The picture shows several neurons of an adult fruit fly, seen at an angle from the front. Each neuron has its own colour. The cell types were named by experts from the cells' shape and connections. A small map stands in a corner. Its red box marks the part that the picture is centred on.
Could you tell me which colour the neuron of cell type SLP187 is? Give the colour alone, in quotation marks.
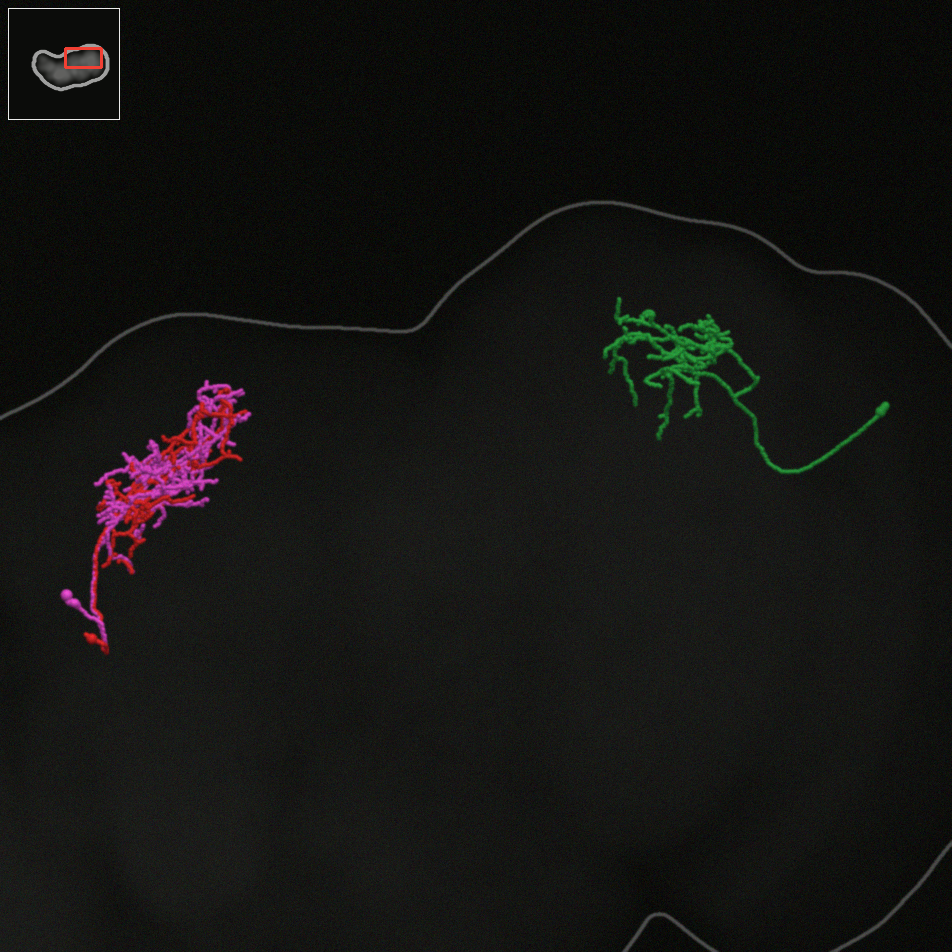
"green"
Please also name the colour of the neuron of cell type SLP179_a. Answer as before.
"red"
